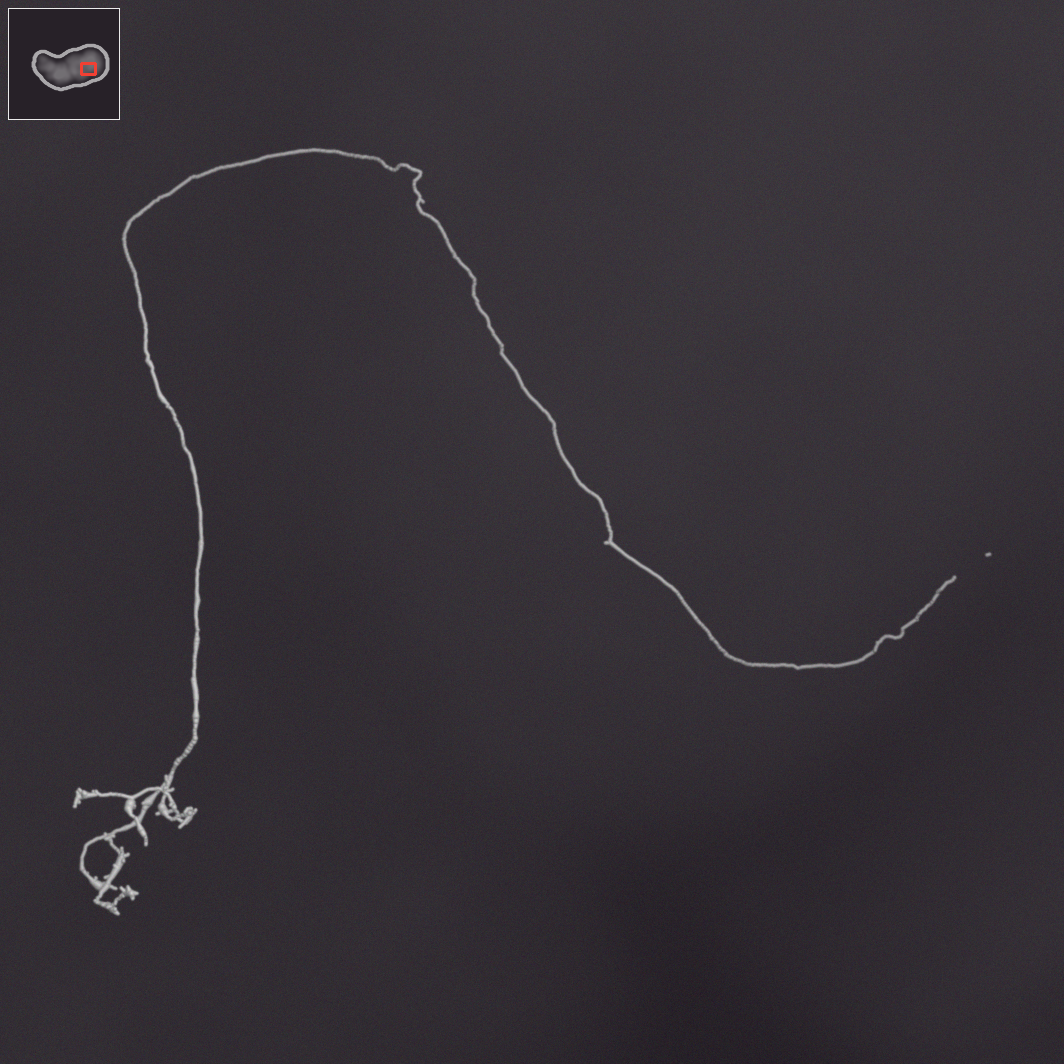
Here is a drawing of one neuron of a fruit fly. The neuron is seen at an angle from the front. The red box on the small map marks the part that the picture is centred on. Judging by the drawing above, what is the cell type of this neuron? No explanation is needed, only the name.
ORN_VA2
